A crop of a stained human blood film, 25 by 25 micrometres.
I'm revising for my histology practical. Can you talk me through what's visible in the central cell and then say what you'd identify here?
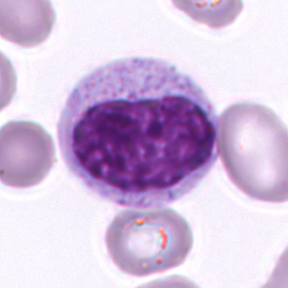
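The cell has a round, smooth outline. Its nucleus sits low, leaving a wider band of cytoplasm above it. Fine purple granules are scattered through the cytoplasm, most plainly in that upper band, and no vacuoles are present. This cell is a metamyelocyte.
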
